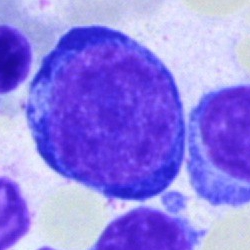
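Proerythroblast, the cell in the middle of this stained human bone marrow smear. Notice first that its outline is smooth and rounded. The cytoplasm makes only a narrow rim around the nucleus, and if you follow that rim round, you will find it wider on the left side than on the right. Look closely and you will see no granules in the cytoplasm.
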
